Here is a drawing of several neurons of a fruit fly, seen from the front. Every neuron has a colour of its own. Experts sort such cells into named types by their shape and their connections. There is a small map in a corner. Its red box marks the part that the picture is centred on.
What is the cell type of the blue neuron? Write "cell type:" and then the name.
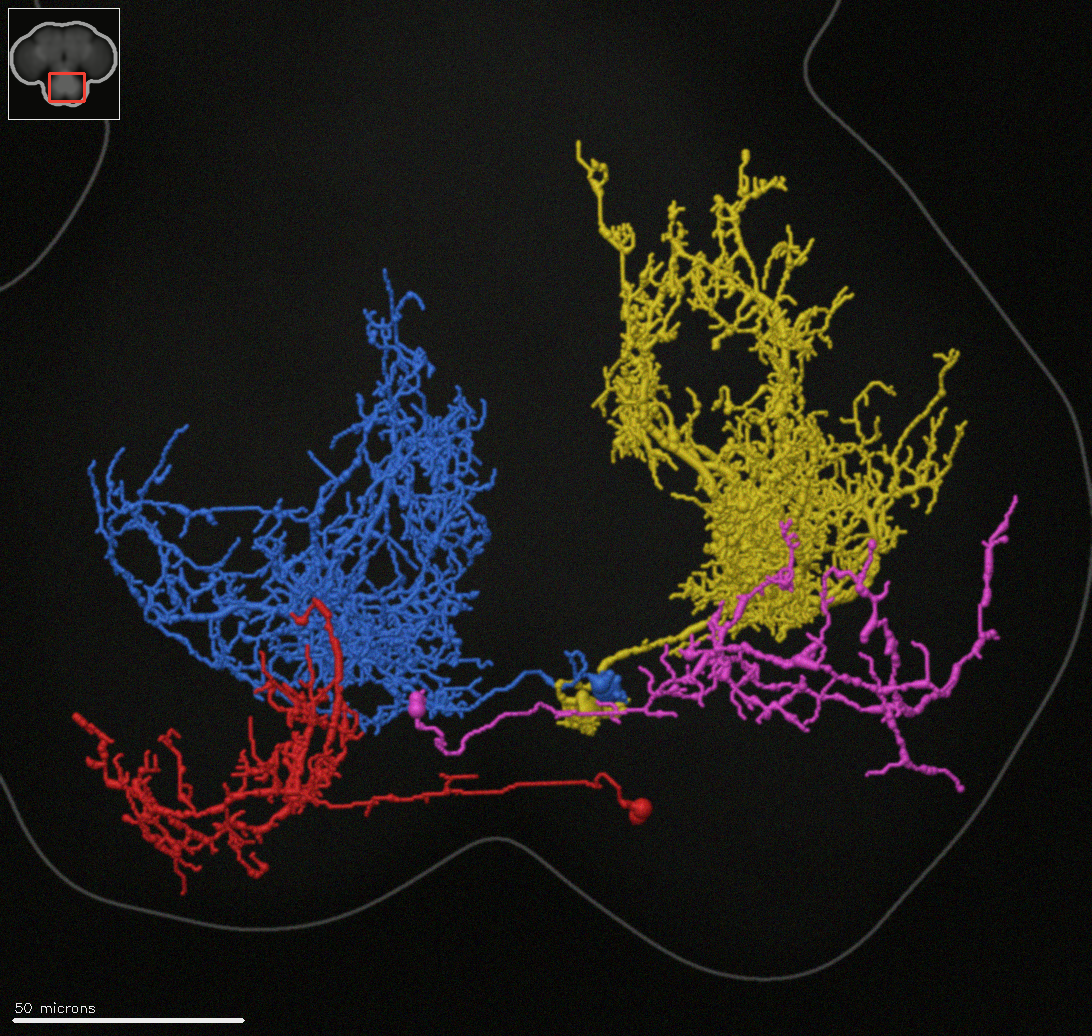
cell type: IN13B013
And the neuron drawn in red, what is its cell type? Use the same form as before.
cell type: IN14A017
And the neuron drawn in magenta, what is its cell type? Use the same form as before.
cell type: IN14A026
